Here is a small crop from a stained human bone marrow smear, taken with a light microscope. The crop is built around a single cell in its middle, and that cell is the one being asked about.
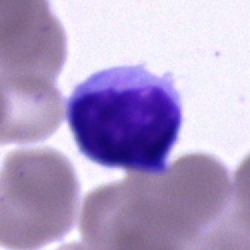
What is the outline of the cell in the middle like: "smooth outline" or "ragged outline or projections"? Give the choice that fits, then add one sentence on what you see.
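Ragged outline or projections. Small blebs project from the upper right edge of the cell.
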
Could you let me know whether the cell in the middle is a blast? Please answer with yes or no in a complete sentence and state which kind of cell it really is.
No, a blast is not what the central cell is; it is a lymphocyte.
